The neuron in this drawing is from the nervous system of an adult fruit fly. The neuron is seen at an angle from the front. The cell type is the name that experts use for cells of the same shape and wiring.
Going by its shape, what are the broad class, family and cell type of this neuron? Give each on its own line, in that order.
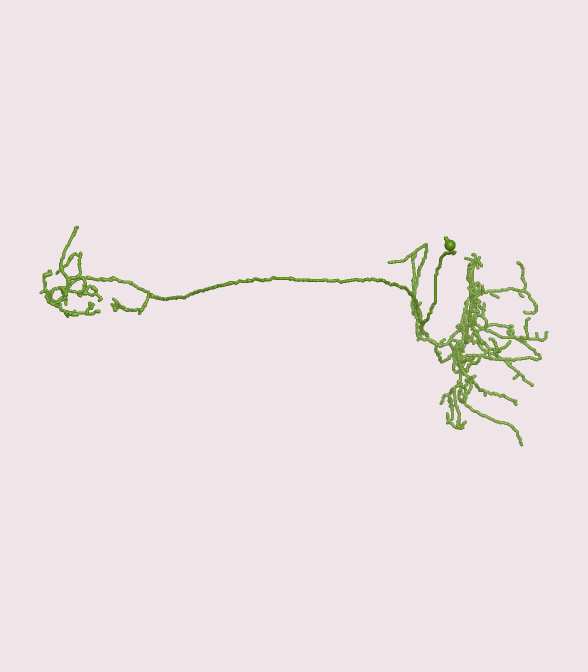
visual projection neuron
hemilineage SLPa&l1_lateral
LC33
